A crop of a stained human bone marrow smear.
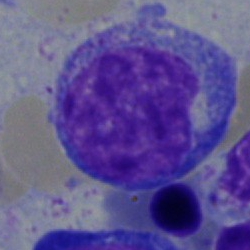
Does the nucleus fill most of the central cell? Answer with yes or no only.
Yes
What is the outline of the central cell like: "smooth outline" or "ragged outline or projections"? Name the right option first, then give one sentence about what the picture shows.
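Ragged outline or projections. Small blebs project from the top edge of the cell.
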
